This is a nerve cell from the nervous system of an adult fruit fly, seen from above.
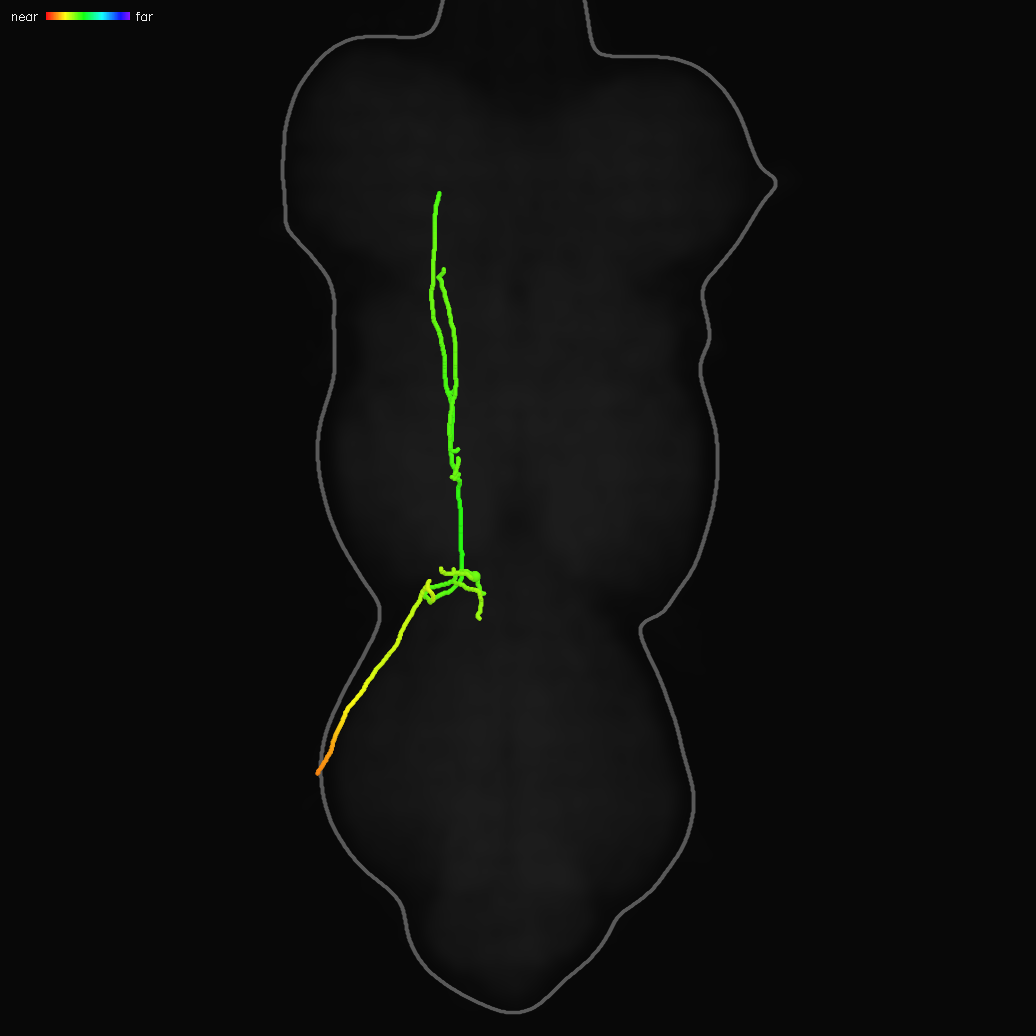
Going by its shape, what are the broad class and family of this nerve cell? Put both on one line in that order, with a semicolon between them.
sensory neuron entering the nerve cord; class mechanosensory proprioceptive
